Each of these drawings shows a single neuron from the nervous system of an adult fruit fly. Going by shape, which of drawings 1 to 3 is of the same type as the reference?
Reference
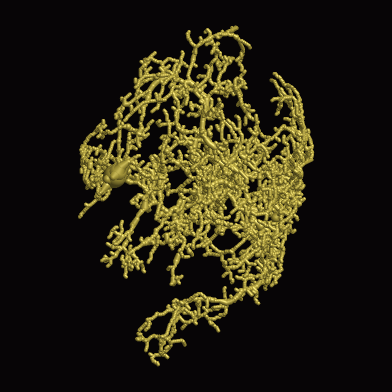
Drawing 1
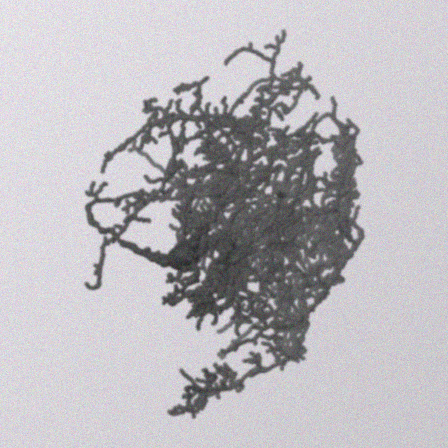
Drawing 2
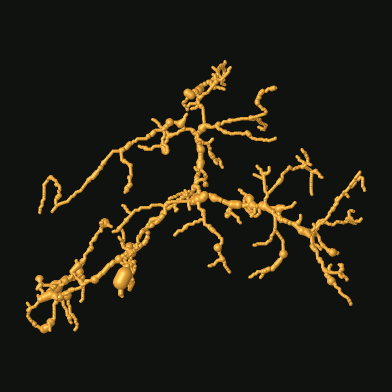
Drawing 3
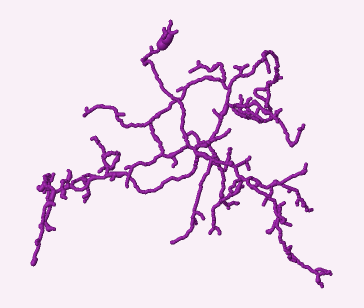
Drawing 1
